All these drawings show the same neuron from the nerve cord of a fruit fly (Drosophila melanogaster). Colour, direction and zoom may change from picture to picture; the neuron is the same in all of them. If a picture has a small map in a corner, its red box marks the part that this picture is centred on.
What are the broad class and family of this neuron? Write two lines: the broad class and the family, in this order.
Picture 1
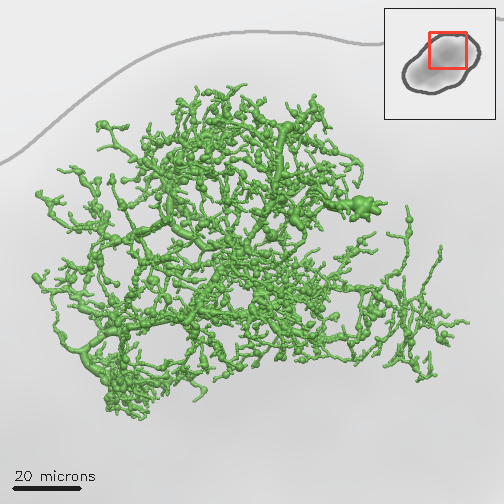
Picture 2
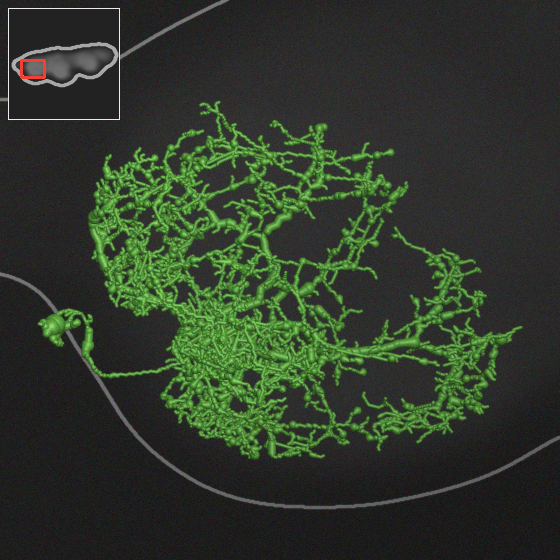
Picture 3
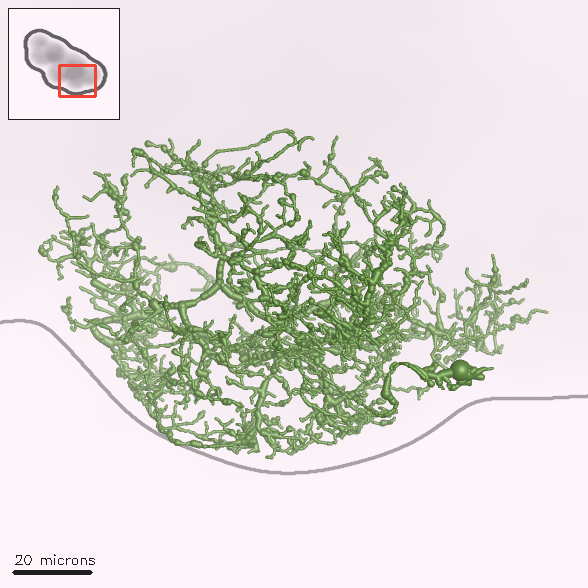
nerve-cord intrinsic neuron
hemilineage 13A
